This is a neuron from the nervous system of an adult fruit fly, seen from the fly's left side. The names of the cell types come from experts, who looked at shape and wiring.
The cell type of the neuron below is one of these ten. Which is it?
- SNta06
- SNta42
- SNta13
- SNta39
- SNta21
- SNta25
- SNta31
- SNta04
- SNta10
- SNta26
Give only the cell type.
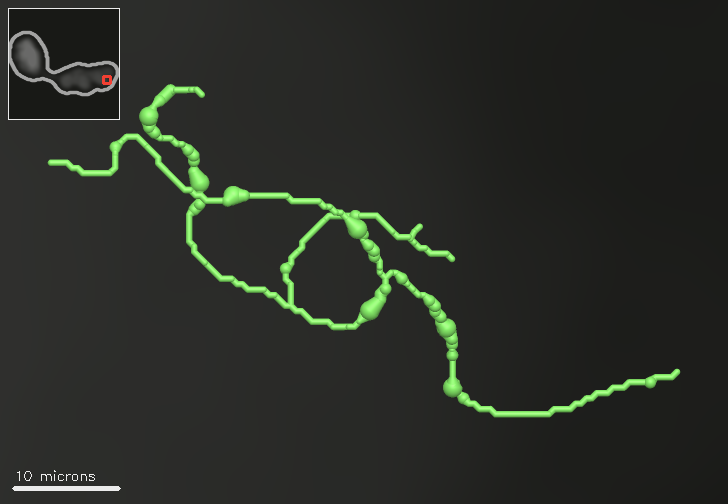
SNta39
